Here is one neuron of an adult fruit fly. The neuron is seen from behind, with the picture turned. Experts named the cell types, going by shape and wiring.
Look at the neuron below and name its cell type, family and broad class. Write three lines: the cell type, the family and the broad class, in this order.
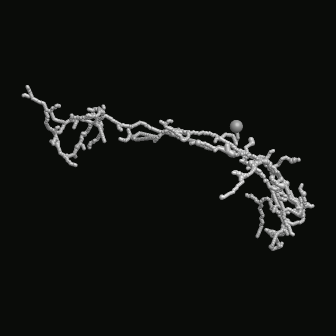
IN08A049
hemilineage 08A
nerve-cord intrinsic neuron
